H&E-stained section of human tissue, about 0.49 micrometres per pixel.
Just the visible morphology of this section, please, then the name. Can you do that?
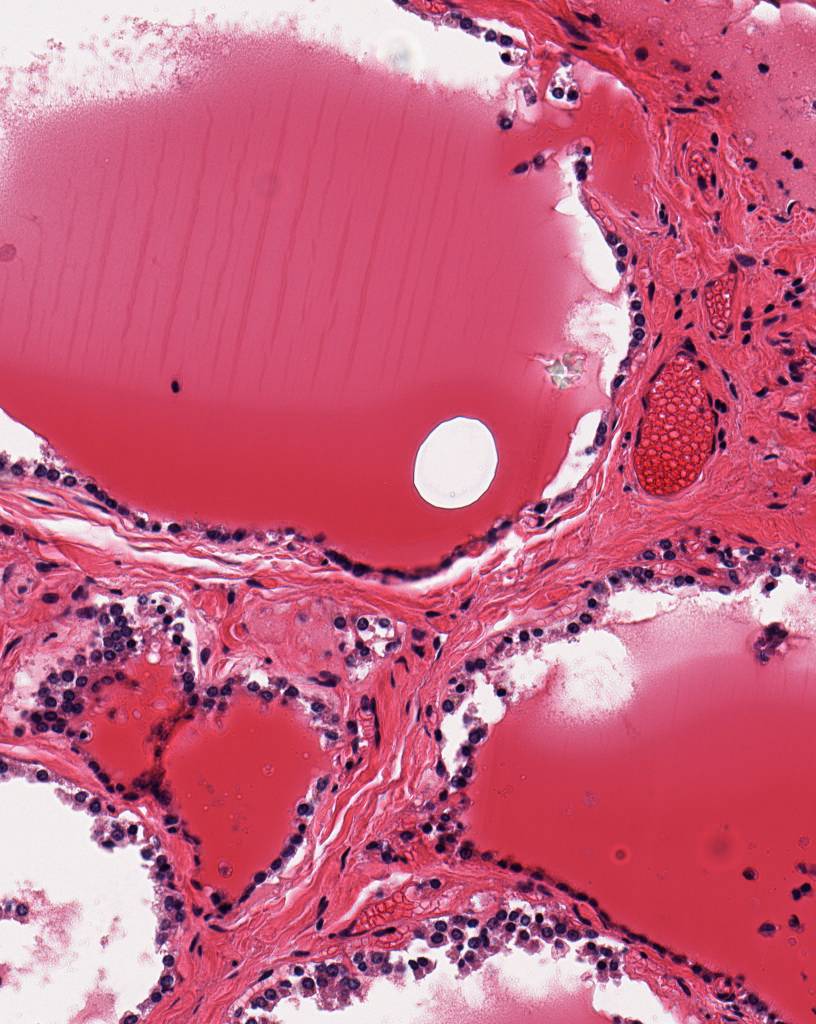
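Large rounded follicles filled with homogeneous deep pink colloid occupy most of the upper left and lower right. A single layer of flattened to low cuboidal cells lines them, each with a small, round, darkly stained nucleus. Smaller follicles with pink colloid lie at lower left. The section is thyroid.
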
